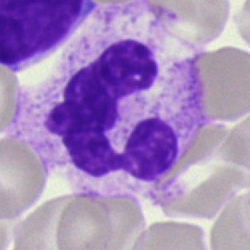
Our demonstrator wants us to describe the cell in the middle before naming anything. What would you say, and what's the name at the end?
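A roughly round outline encloses this cell. Its nucleus forms a curved, C-shaped band with knobbly lobes, and no nucleoli are visible within it. Fine purple granules are scattered through the cytoplasm. The cell is a segmented neutrophil.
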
